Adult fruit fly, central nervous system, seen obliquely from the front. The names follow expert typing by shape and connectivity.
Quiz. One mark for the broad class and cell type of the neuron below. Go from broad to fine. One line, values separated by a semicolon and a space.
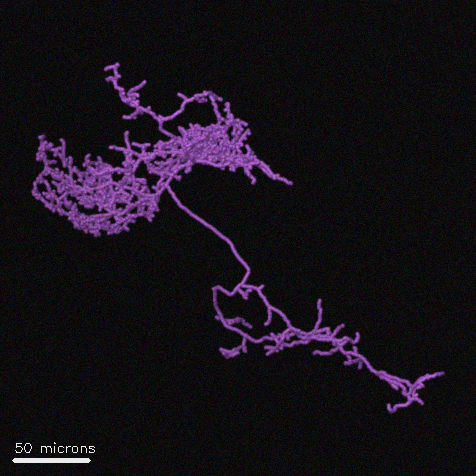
central-brain intrinsic neuron; PVLP115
